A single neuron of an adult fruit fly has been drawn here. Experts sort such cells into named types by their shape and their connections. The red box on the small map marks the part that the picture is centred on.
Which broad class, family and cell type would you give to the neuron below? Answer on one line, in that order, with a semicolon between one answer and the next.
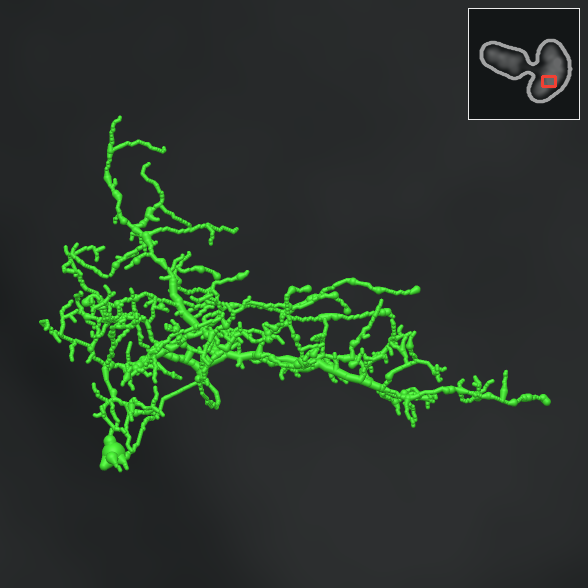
central-brain intrinsic neuron; hemilineage WEDa1; CB1948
